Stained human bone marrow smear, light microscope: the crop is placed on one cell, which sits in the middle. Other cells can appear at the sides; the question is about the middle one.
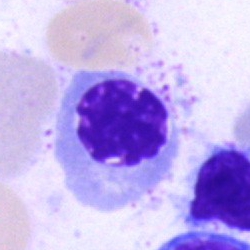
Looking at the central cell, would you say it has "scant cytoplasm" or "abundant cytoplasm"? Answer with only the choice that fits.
Abundant cytoplasm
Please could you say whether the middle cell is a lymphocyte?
no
